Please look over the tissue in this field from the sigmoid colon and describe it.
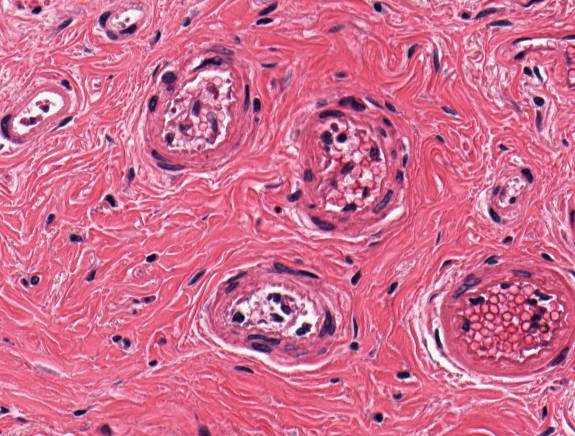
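Dense pink collagenous stroma occupies the entire field, with small round vessels scattered through it. The collagen bundles are wavy and run in many different directions. Sparse, dark, spindle-shaped nuclei lie singly between the bundles. The vessel at the lower right has a lumen tightly packed with red blood cells.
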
